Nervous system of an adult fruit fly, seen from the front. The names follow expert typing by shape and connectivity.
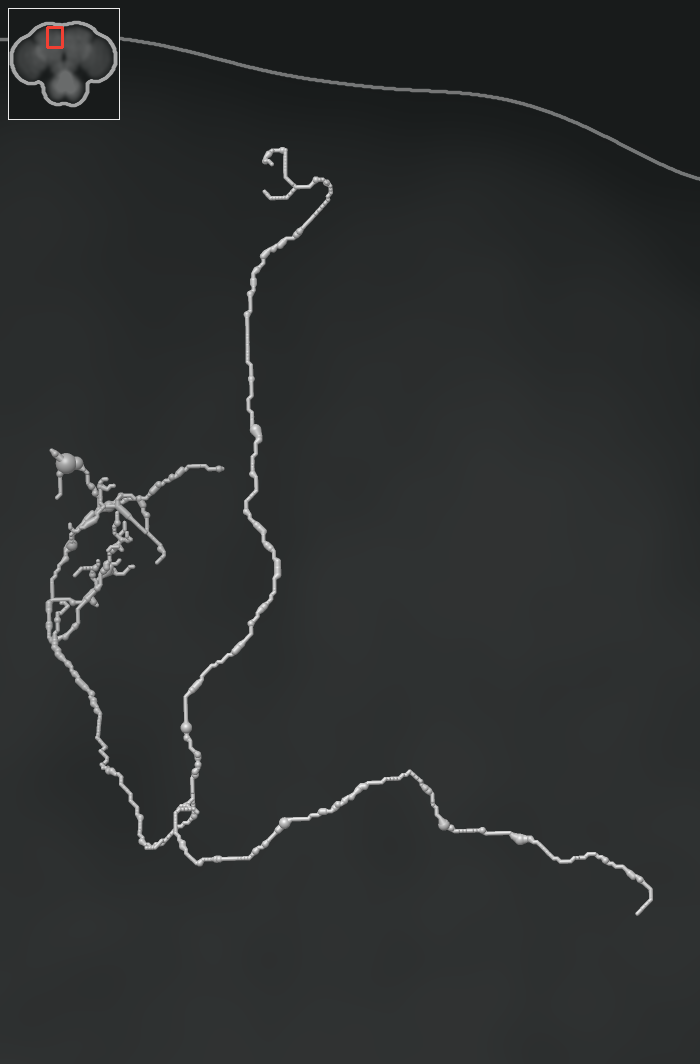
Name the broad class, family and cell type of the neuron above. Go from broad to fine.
central-brain intrinsic neuron; class Kenyon Cell; KCab-m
